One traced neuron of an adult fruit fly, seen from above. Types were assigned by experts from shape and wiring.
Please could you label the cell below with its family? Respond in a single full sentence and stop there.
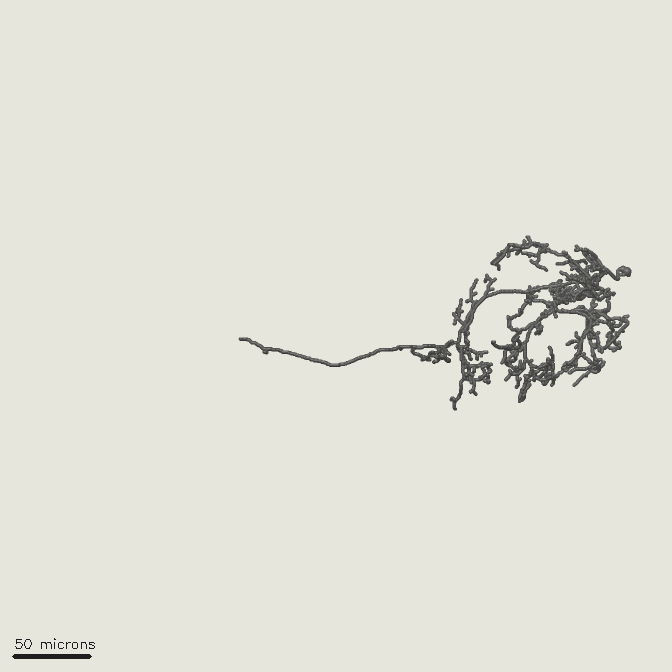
The neuron is recorded as family hemilineage VLPl2_medial.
